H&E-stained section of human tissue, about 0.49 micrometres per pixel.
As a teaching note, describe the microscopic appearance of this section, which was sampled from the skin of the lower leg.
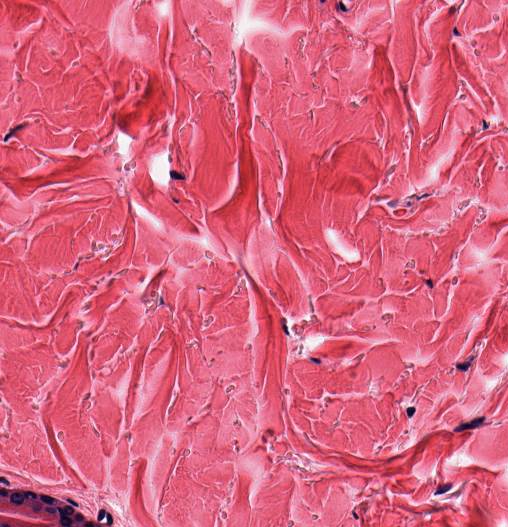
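Densely packed, thick, deeply eosinophilic collagen bundles occupy nearly the whole field. The bundles interweave, running in many different directions rather than lying parallel. Nuclei are sparse, occurring singly between the bundles. Most are small, dark and thin spindle-shaped, lying along the bundle edges.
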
